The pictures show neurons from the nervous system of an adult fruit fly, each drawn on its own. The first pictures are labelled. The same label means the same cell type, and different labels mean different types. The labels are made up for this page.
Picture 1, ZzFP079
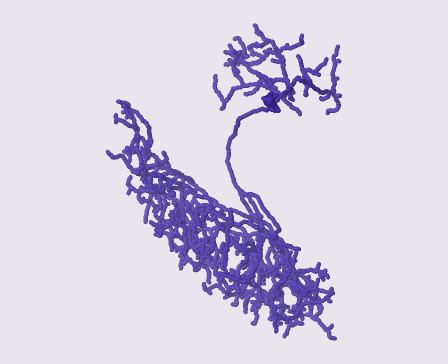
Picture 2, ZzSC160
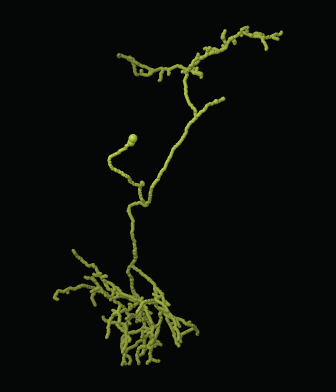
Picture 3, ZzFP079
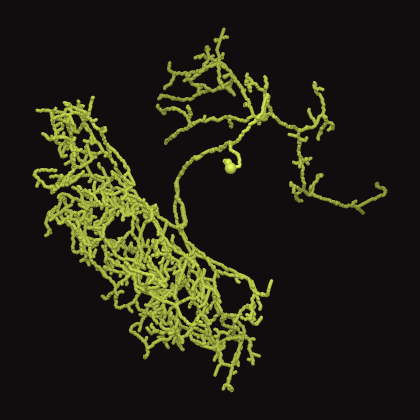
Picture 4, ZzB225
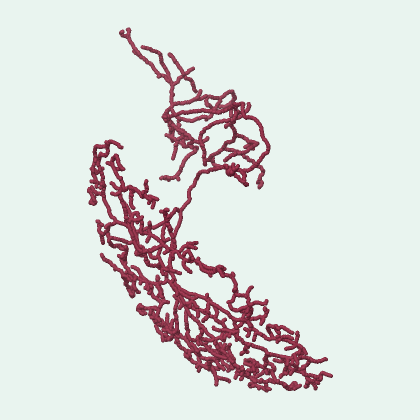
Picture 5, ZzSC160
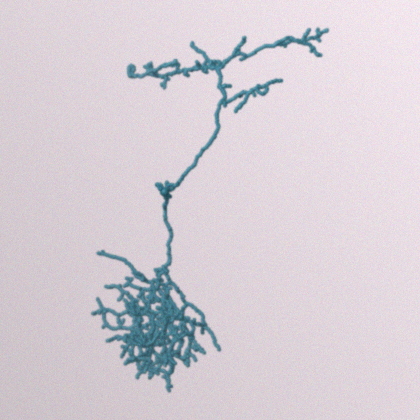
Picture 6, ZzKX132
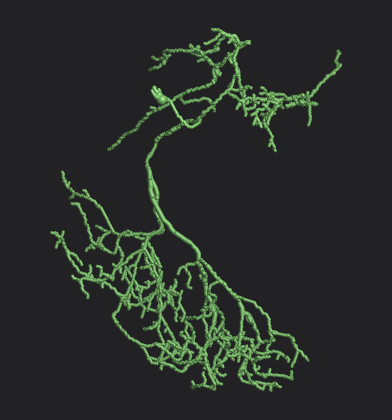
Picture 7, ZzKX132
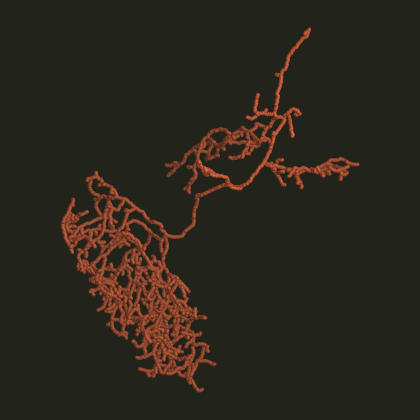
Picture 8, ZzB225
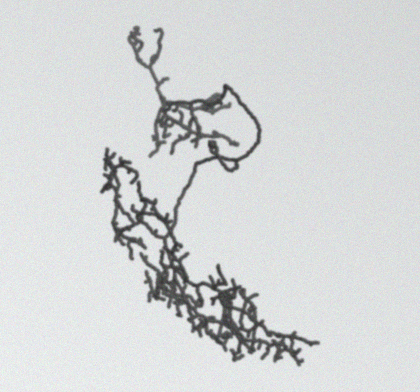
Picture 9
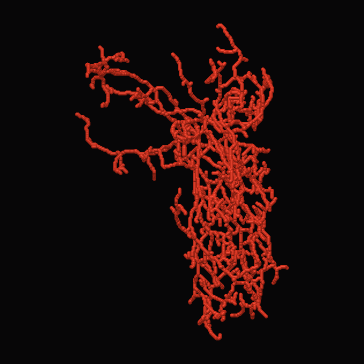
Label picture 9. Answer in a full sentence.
It belongs to ZzFP079.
